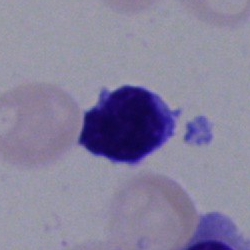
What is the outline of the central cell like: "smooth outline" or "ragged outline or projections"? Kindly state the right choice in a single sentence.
A rough edge runs around this cell.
